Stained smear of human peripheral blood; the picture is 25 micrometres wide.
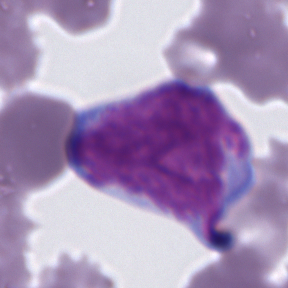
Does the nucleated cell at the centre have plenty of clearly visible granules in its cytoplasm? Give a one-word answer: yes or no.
No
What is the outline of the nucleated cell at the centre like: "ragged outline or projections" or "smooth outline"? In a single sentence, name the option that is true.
Rough rather than smooth is the outline of this cell.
